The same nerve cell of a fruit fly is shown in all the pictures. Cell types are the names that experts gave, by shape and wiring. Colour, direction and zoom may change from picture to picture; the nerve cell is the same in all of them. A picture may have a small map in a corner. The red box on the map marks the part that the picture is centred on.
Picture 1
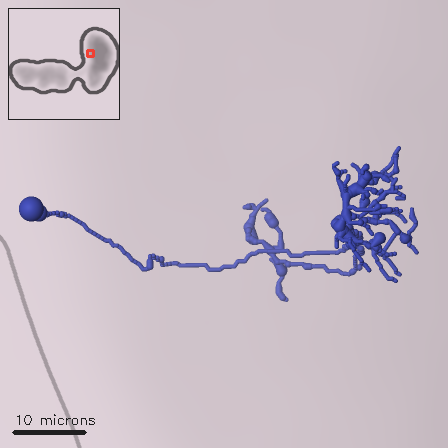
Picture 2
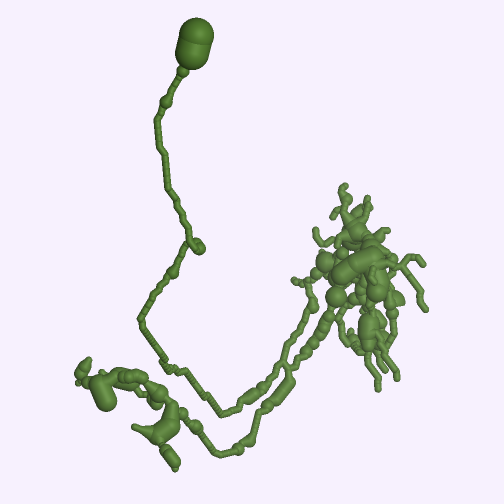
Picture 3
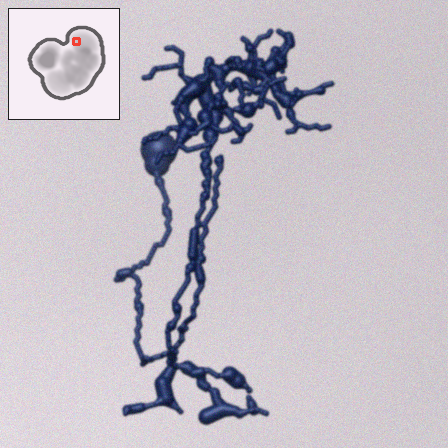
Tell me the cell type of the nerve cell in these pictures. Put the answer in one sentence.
The cell type is T4b.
